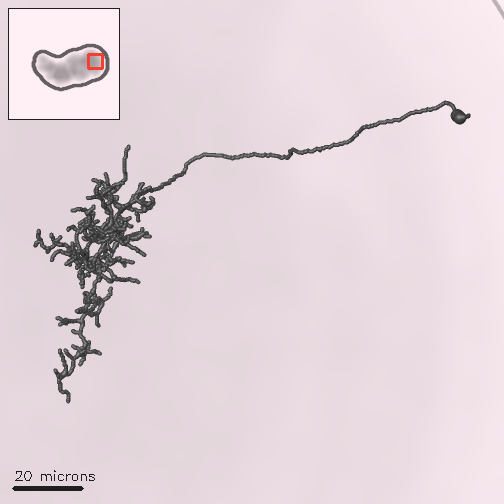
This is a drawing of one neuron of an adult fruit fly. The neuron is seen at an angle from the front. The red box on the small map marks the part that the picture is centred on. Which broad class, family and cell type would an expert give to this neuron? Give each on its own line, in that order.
optic-lobe intrinsic neuron
Tm
Tm24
